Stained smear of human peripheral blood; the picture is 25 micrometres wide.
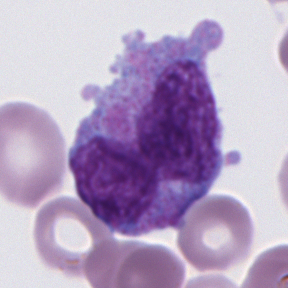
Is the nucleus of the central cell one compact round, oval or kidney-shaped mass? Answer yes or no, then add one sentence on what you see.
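No. The nucleus is folded, with a deep notch between two broad lobes.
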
